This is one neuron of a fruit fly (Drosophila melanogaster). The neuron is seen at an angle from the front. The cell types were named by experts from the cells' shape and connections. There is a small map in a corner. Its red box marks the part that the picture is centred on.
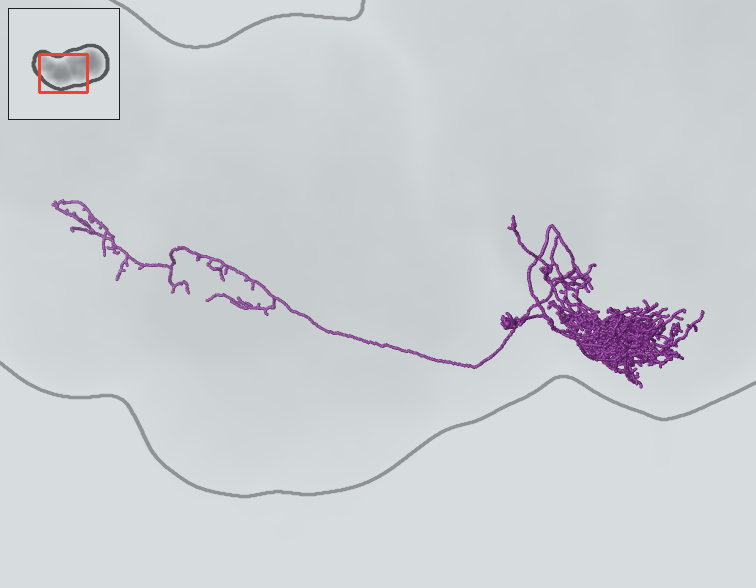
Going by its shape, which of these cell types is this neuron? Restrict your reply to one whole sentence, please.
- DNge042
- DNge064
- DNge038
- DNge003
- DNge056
Belonging to the cell type DNge042 is this neuron.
